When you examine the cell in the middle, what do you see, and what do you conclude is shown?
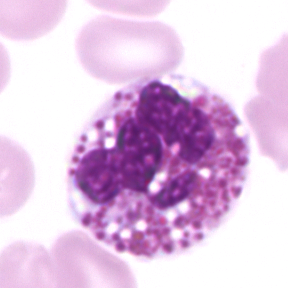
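Outline first: round to slightly oval, and smooth. Nucleoli next: none are visible in the nuclear lobes. Cytoplasm: packed with coarse, round, reddish-pink granules. Among those granules, small clear unstained spots are scattered. Last item, the name: eosinophil.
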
